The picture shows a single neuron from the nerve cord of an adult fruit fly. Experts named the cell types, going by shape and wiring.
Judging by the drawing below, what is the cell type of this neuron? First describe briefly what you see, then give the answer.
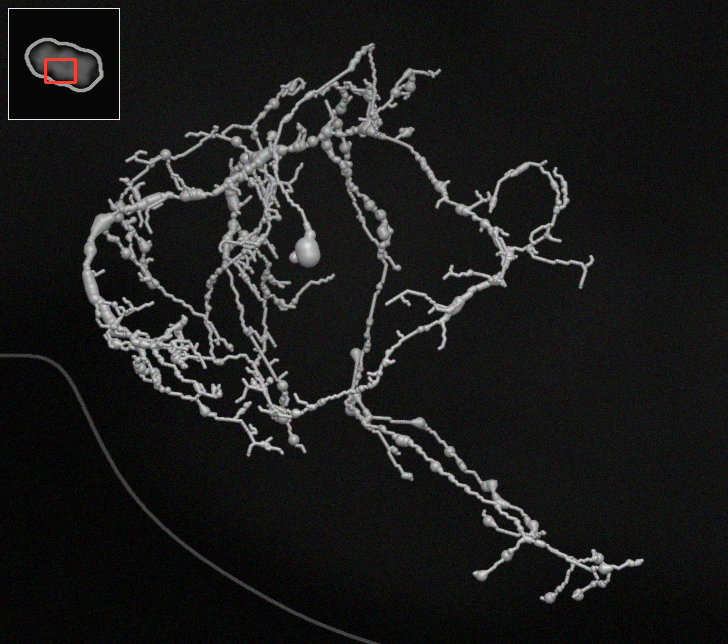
As drawn here it is about as wide as it is tall. This is a nerve-cord intrinsic neuron. The cell type is IN04B084.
